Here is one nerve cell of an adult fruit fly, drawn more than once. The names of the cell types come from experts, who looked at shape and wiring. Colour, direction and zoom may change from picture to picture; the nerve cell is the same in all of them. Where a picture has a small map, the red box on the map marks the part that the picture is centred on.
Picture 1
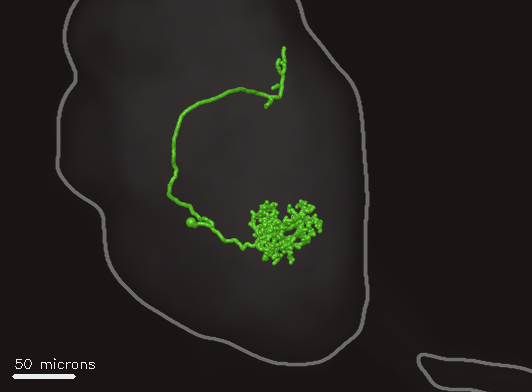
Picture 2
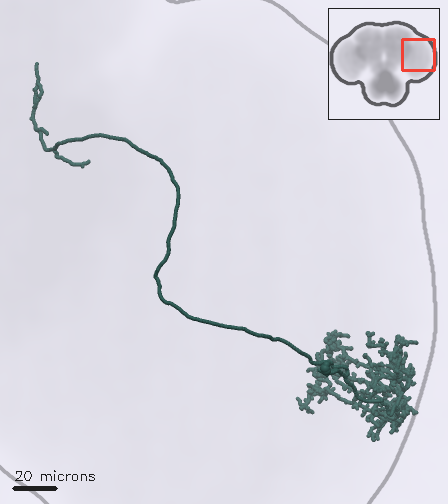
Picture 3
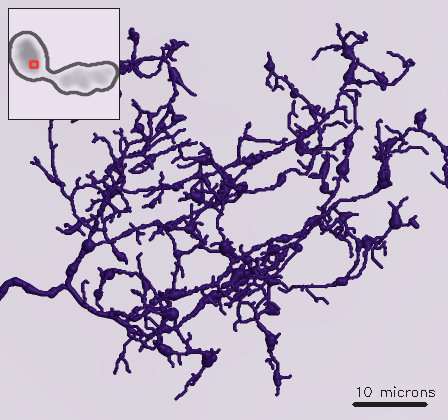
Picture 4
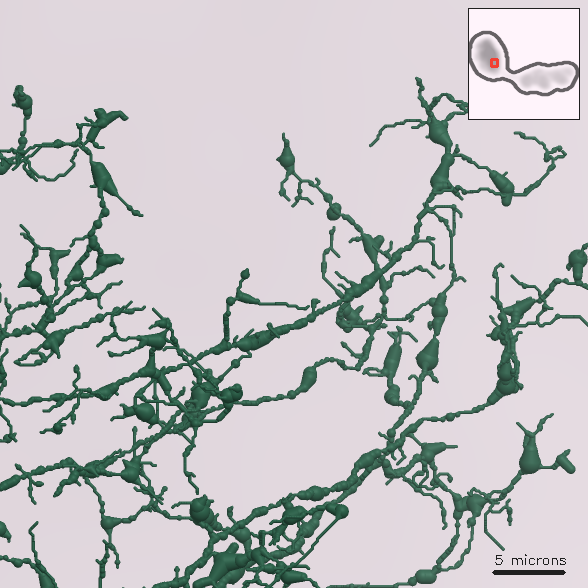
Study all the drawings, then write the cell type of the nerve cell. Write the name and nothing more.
MeLo1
